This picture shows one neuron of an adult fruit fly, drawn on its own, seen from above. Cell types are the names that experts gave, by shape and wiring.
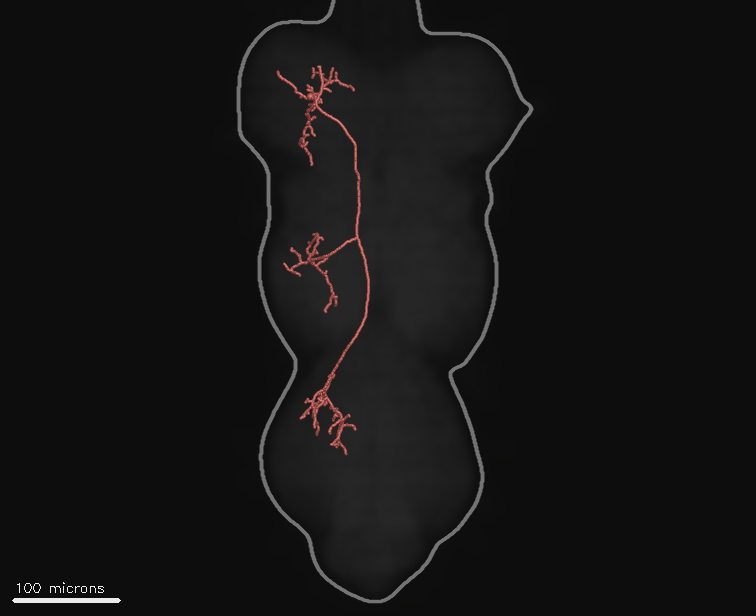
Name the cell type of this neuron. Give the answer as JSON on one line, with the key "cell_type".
{"cell_type": "DNge023"}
